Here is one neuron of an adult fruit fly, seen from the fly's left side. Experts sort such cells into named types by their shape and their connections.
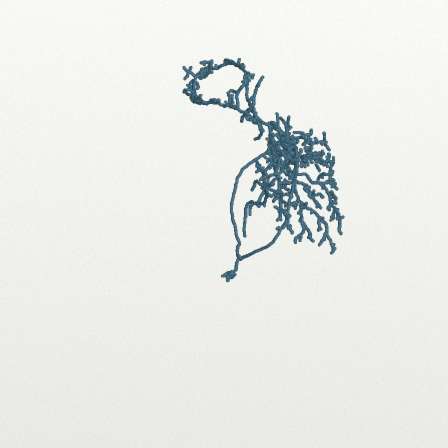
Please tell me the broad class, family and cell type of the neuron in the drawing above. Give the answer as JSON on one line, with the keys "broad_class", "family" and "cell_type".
{"broad_class": "visual projection neuron", "family": "MeVP", "cell_type": "MeVP38"}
